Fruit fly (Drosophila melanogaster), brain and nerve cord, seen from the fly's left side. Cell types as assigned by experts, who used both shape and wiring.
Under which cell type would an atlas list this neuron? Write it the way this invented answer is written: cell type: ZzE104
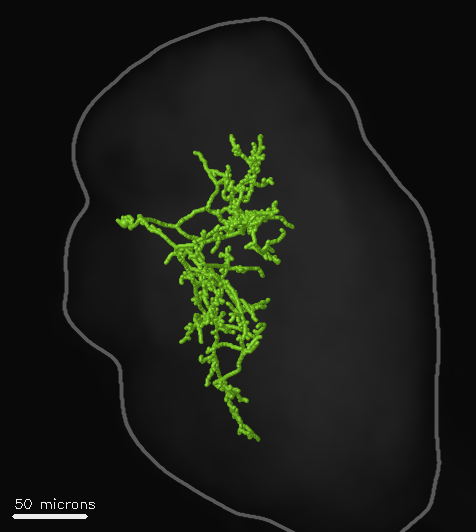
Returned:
cell type: AVLP299_d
